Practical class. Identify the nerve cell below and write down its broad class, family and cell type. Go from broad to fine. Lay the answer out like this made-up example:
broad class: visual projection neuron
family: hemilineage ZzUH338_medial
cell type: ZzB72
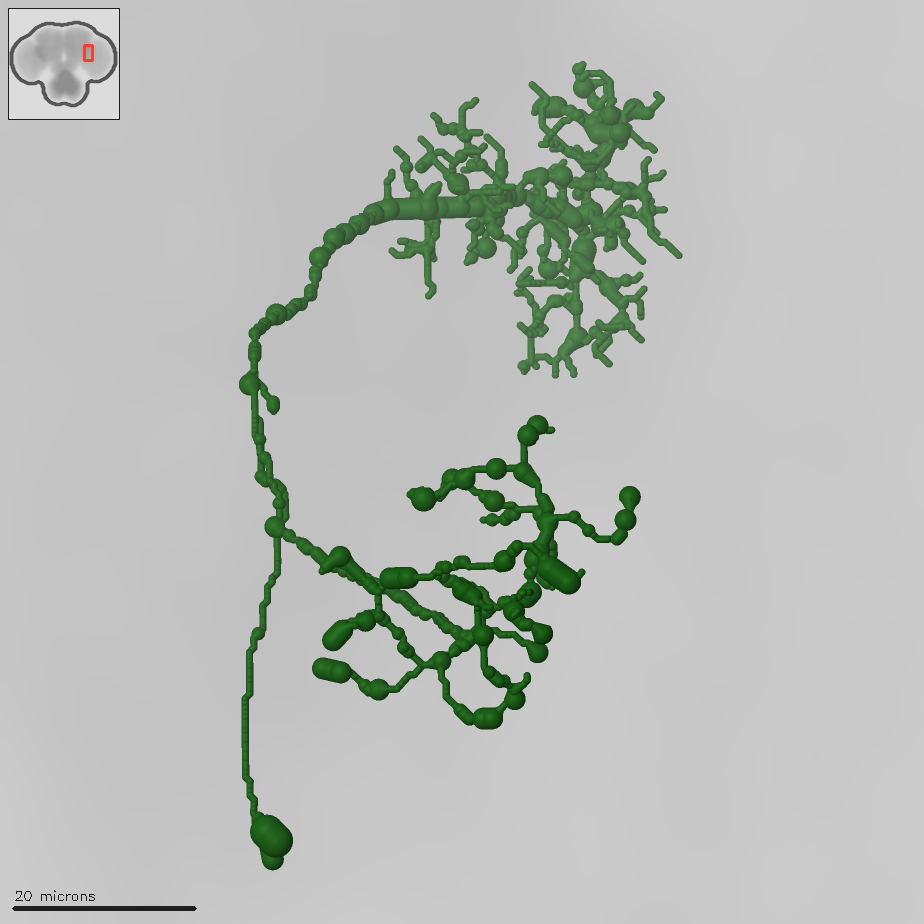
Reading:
broad class: visual projection neuron
family: hemilineage VPNv1
cell type: LC17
